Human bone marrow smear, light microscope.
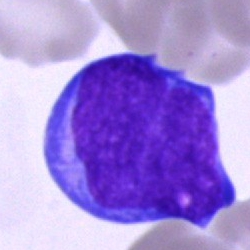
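Blast in the centre of this stained bone marrow smear: the nucleus fills most of the cell, with dark purple, finely granular chromatin throughout. The cytoplasm stains a deep blue, and its rim is widest on the left of the nucleus.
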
